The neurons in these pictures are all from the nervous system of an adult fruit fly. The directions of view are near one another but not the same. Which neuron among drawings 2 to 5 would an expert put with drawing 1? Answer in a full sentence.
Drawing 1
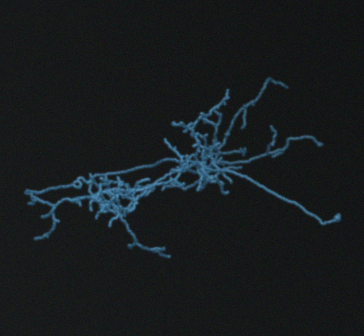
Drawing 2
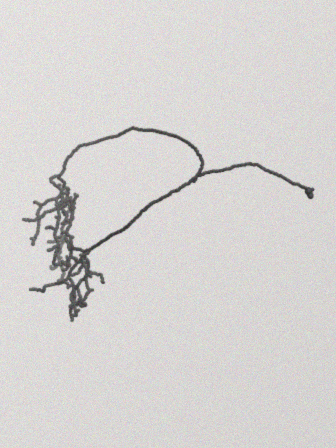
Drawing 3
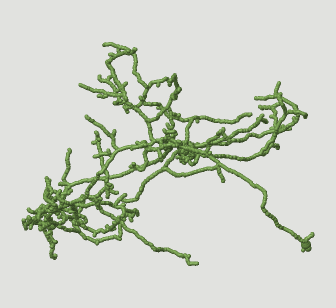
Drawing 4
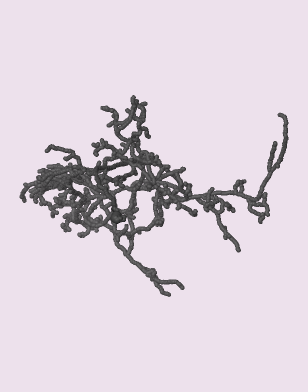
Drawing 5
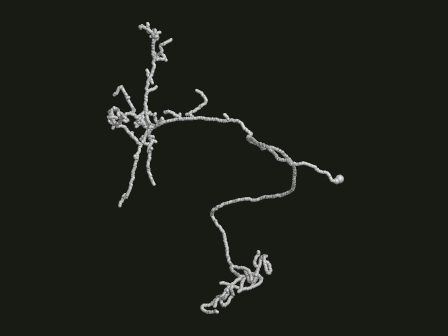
The neuron in drawing 3 is of the same cell type.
